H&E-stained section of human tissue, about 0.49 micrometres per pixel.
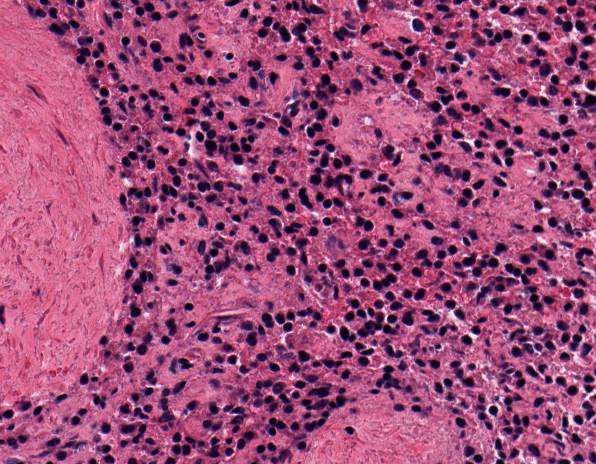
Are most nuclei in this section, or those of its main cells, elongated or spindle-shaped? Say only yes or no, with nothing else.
No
